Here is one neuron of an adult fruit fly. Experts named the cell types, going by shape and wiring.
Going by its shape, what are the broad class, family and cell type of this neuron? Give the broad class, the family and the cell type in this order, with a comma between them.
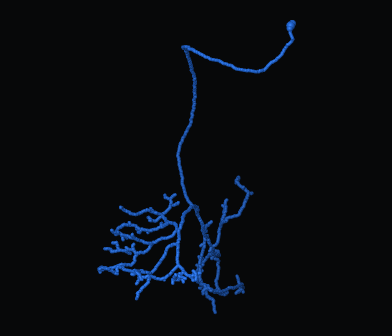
central-brain intrinsic neuron, hemilineage LALv1_dorsal, FB4A_a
